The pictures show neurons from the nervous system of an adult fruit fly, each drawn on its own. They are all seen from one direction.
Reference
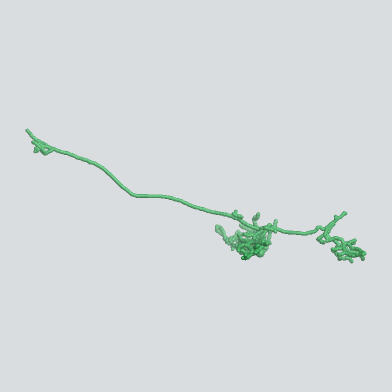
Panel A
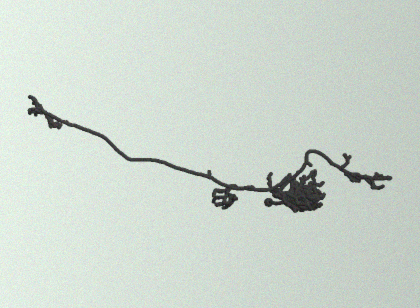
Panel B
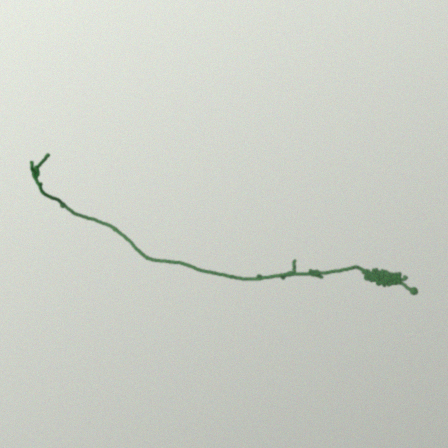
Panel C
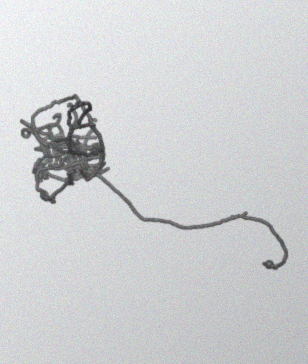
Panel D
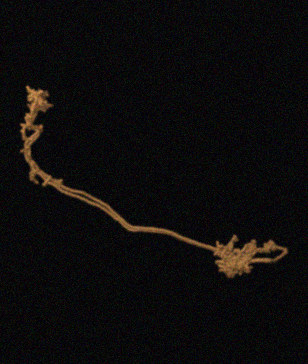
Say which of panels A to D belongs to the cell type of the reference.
A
